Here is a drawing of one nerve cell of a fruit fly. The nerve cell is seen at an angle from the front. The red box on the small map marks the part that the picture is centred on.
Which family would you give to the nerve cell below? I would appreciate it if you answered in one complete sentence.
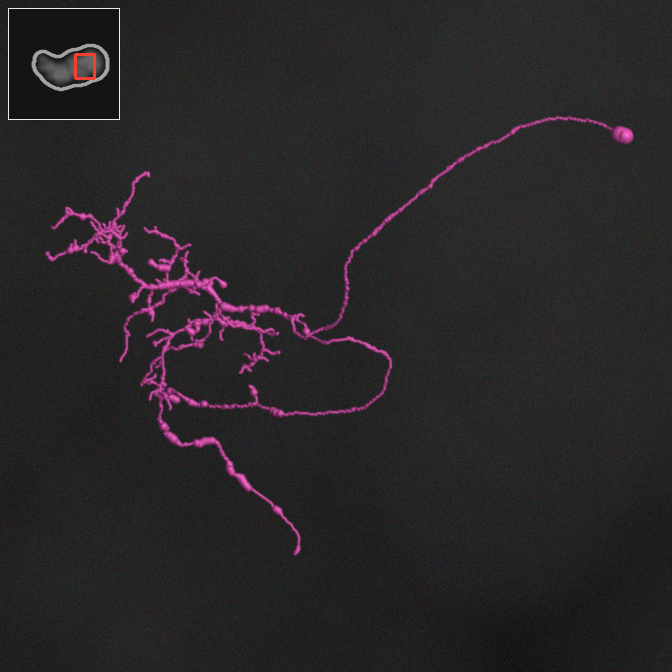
It is the family hemilineage AOTUv1_ventral to which this nerve cell belongs.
